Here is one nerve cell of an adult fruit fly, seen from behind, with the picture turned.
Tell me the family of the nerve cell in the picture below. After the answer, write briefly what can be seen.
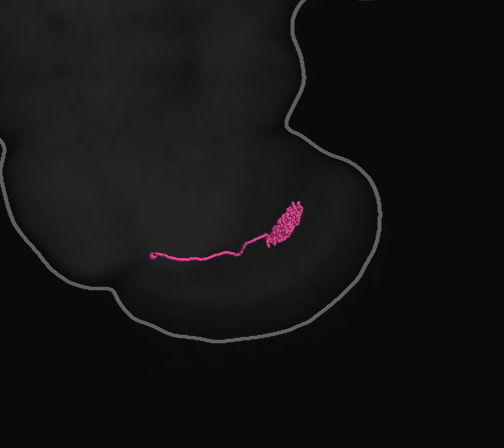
The family is Pm. This is an optic-lobe intrinsic neuron. As drawn here it is more than twice as wide as it is tall.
